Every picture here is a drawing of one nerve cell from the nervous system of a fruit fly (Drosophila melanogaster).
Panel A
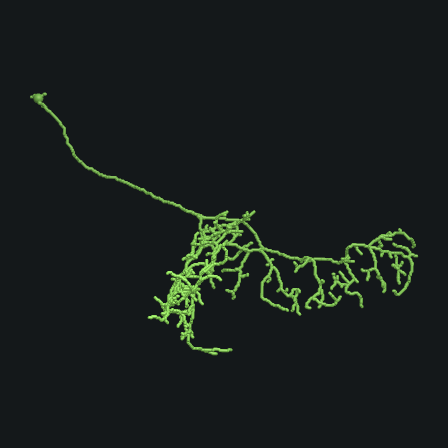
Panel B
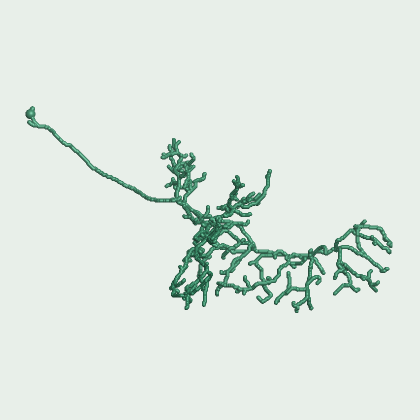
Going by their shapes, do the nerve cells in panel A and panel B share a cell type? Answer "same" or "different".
same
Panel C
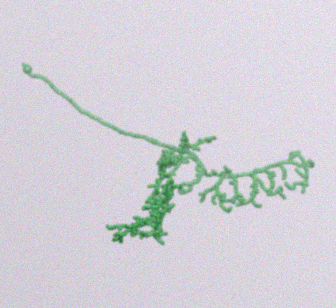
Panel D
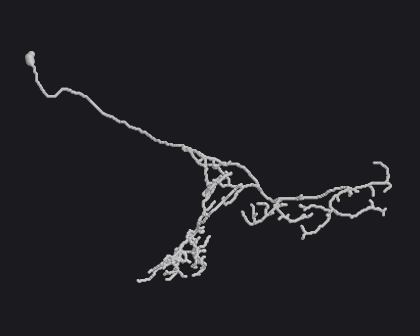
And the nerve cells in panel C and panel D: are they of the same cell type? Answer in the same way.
same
